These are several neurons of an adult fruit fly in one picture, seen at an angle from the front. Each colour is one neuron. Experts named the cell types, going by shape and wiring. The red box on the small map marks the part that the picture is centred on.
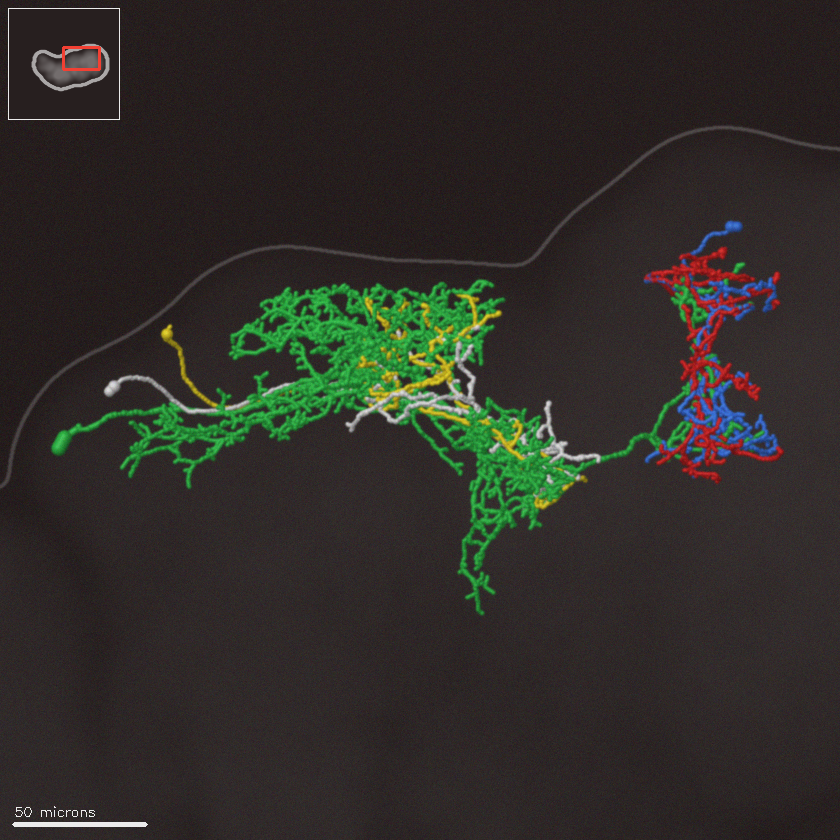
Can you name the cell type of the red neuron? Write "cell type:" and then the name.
cell type: SMP194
